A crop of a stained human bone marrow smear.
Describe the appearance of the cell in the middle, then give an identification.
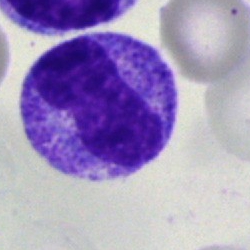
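Here the nucleus is a broad band, running diagonally from upper left to lower right, and it takes up roughly half the cell. Cytoplasm sits on two opposite sides, lower left and upper right, filled with many fine purple granules. This is a metamyelocyte.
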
